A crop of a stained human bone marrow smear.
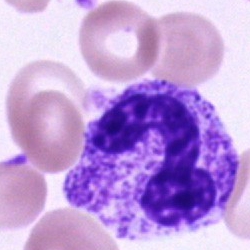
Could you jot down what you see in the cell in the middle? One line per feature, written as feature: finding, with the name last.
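Outline: roughly round, slightly uneven edge
Nucleus: single curved band, bent into a hook
Chromatin: dark purple, coarsely clumped
Cytoplasm: abundant, pale lilac
Cell type: band neutrophil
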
